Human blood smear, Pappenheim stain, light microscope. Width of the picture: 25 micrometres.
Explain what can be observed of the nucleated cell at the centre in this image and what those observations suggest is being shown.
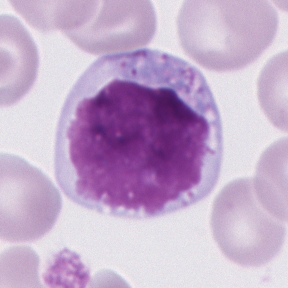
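The cell has a round, smooth outline. Its roughly round nucleus, about 12 micrometres across, fills most of the cell. A pale blue-grey rim of cytoplasm surrounds it, widest above the nucleus. Small purple granules lie scattered in the cytoplasm, mostly in its upper and right parts. This is a large granular lymphocyte.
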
